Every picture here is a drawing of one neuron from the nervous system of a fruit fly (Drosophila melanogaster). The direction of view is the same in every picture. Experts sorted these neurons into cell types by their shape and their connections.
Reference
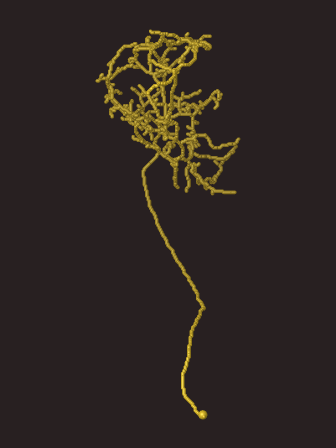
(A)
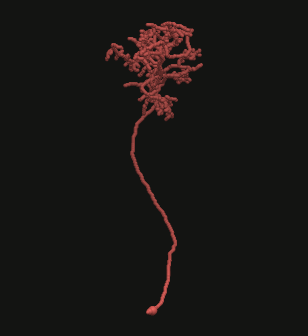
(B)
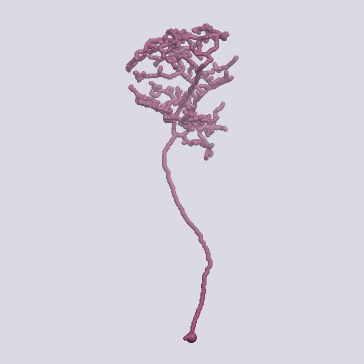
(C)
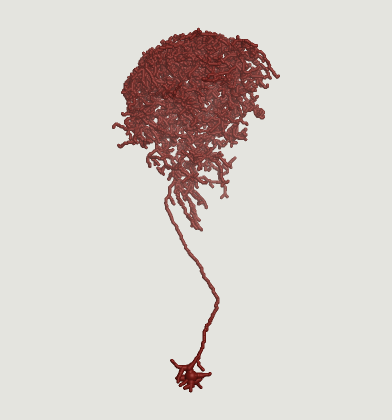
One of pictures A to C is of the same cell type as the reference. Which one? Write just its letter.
B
